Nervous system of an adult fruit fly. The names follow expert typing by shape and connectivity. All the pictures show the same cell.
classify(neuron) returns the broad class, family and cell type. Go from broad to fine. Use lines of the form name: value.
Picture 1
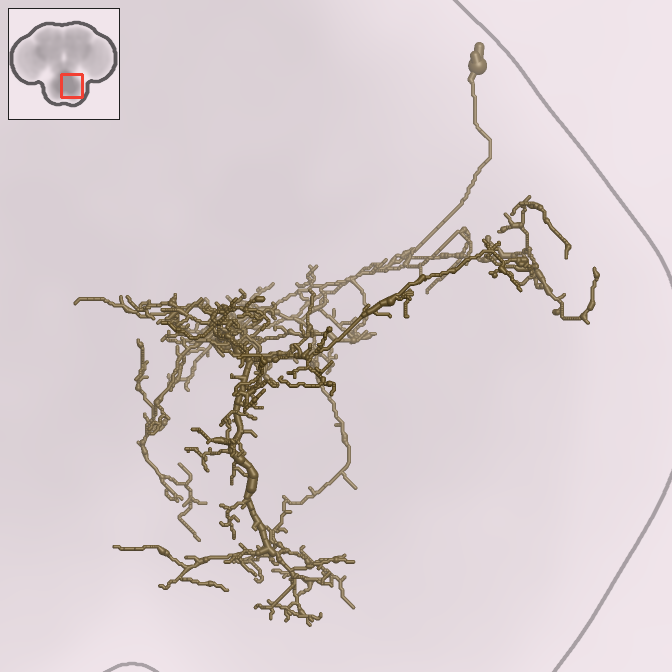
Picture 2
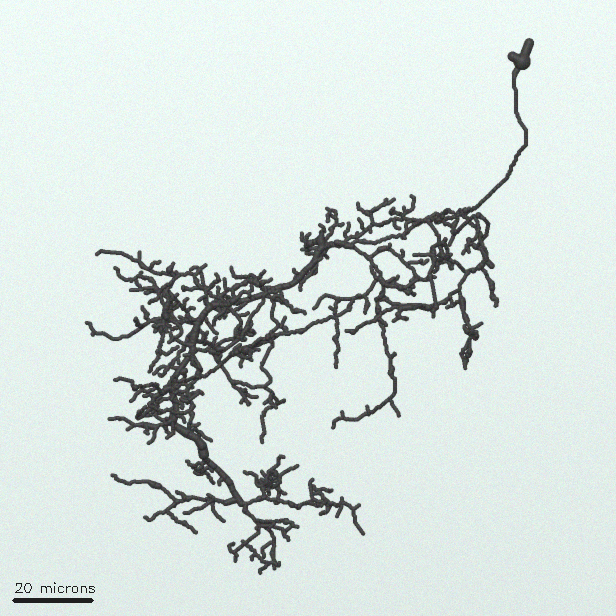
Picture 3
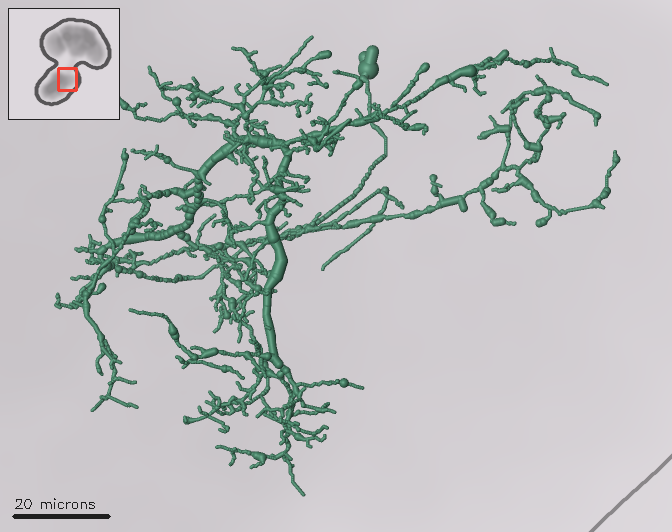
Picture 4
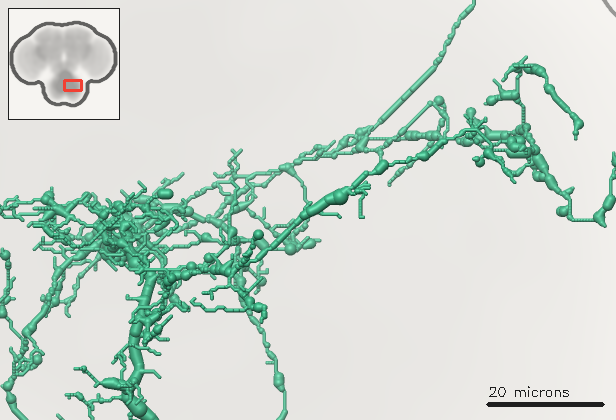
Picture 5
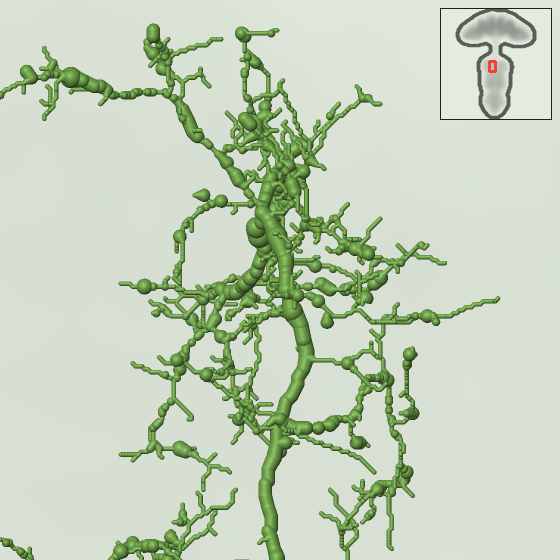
broad class: nerve-cord intrinsic neuron
family: hemilineage 11A
cell type: IN11A007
